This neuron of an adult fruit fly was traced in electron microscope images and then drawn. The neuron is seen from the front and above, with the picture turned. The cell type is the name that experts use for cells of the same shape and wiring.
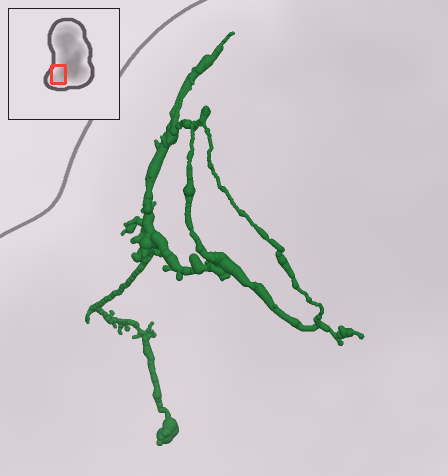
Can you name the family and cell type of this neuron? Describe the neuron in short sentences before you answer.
In this view it is taller than it is wide. The family is hemilineage 05B. Its cell type is CAPA_a.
